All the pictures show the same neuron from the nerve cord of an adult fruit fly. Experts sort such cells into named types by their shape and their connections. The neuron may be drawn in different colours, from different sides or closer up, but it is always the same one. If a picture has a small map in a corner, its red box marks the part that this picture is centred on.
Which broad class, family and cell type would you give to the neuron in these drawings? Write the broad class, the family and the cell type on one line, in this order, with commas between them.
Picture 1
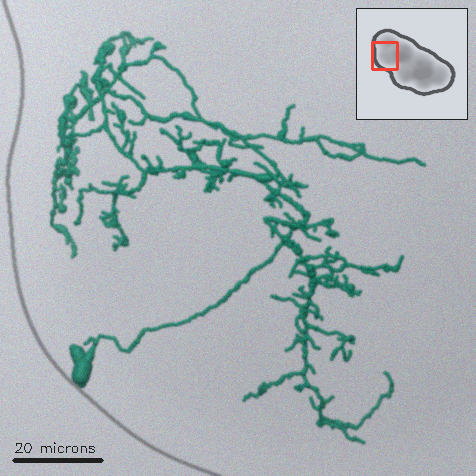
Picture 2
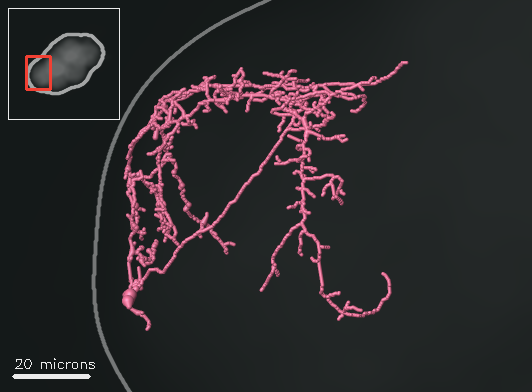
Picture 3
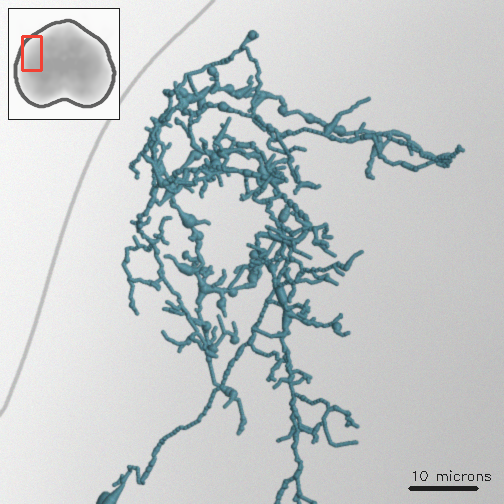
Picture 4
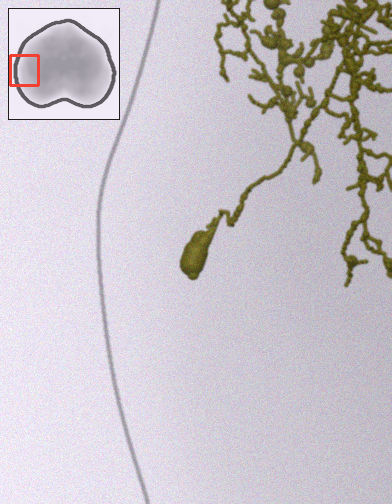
nerve-cord intrinsic neuron, hemilineage 08A, IN08A022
